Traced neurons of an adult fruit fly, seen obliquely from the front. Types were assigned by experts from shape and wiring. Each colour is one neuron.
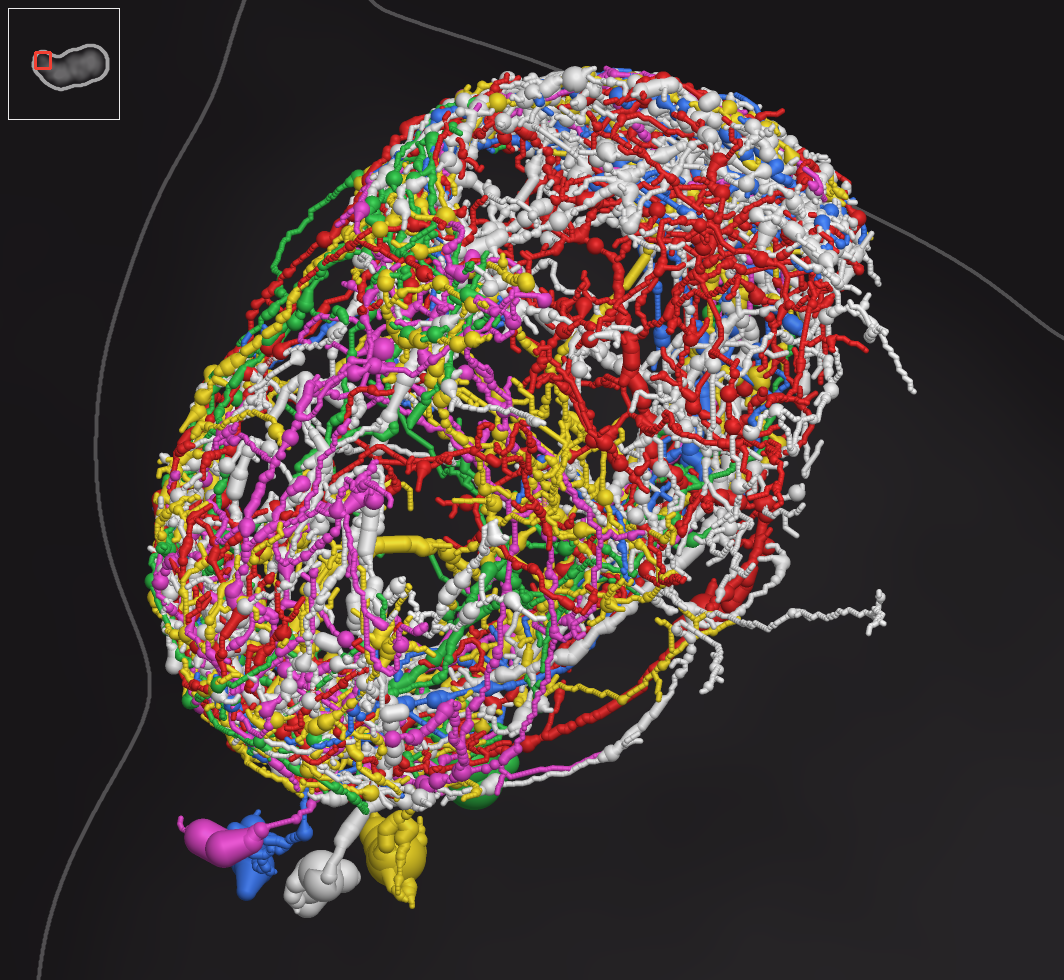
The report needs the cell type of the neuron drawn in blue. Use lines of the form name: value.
cell type: INXXX265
